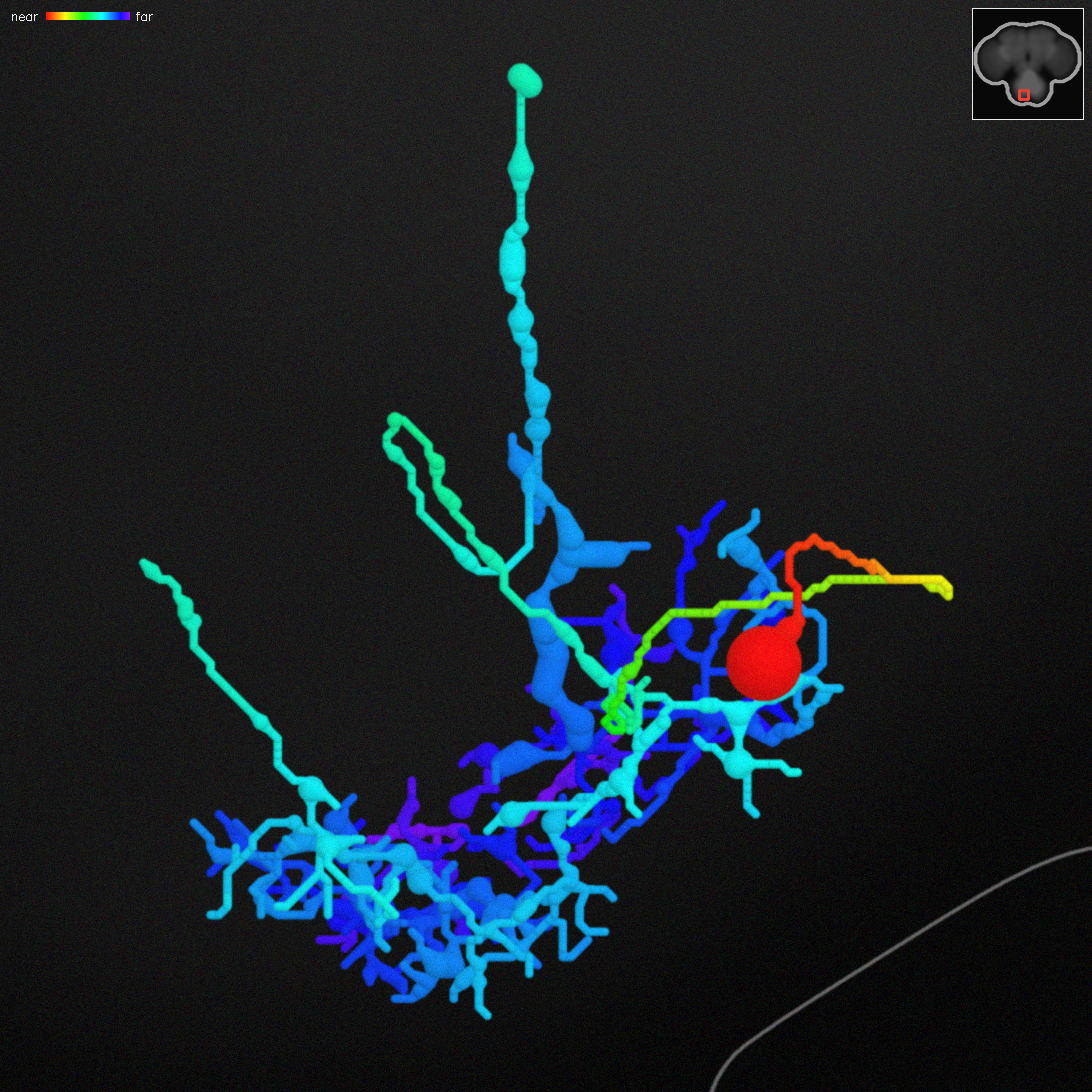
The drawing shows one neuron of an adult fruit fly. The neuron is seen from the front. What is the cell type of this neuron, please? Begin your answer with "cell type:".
cell type: IN14A078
